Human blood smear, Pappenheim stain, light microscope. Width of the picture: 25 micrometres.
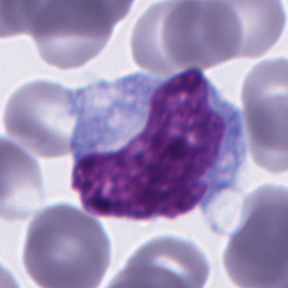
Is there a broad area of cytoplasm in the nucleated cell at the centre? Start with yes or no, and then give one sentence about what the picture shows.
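Yes. The cytoplasm forms a broad area on the upper left side of the cell.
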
